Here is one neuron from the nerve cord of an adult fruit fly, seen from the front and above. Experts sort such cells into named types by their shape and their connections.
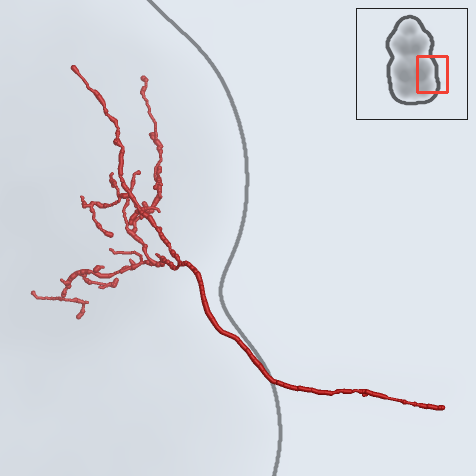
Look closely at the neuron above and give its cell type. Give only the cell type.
SNpp09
